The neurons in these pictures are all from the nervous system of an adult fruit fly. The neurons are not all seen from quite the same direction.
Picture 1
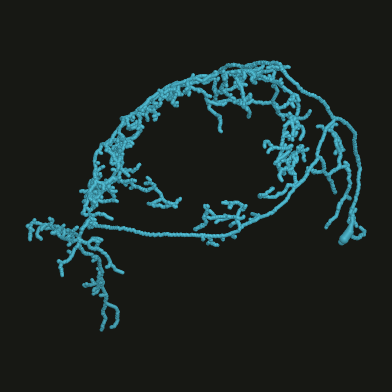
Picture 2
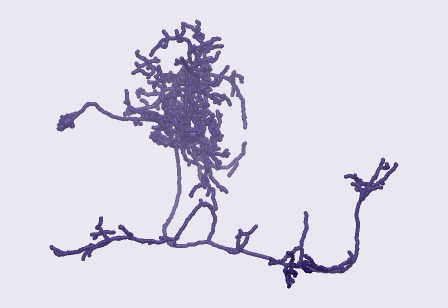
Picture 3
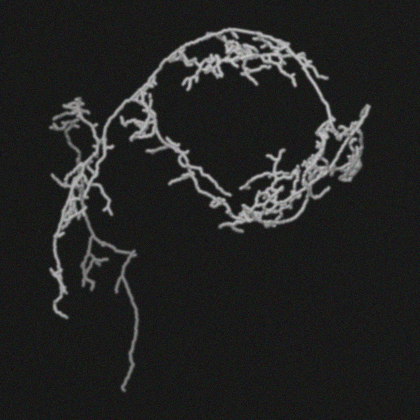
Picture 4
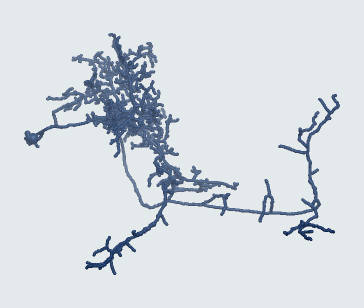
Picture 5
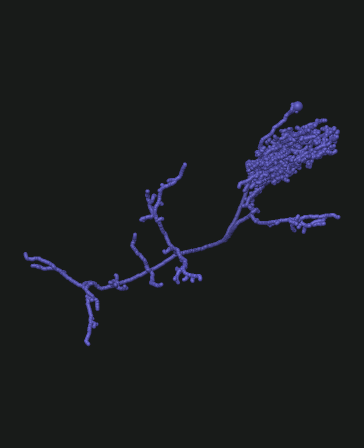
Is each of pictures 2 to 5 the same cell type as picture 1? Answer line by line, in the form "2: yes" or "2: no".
2: no
3: yes
4: no
5: no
